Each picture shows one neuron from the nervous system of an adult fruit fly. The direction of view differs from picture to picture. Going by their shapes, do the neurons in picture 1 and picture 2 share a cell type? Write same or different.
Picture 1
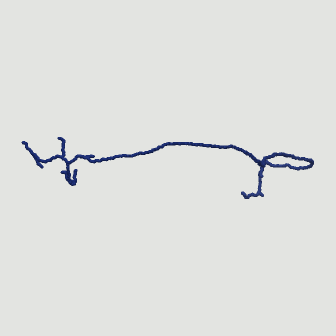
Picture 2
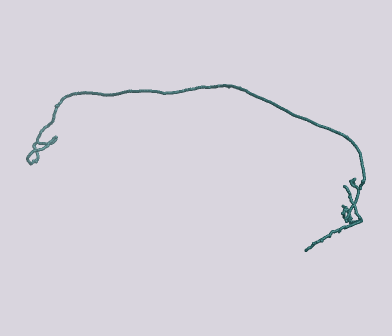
same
